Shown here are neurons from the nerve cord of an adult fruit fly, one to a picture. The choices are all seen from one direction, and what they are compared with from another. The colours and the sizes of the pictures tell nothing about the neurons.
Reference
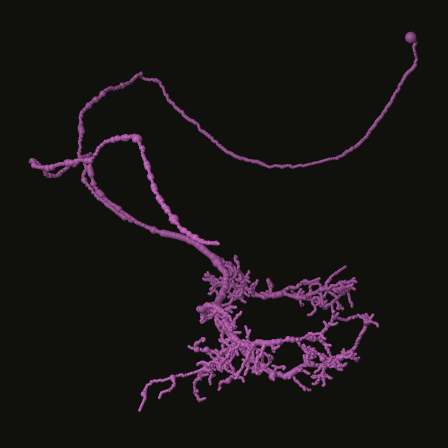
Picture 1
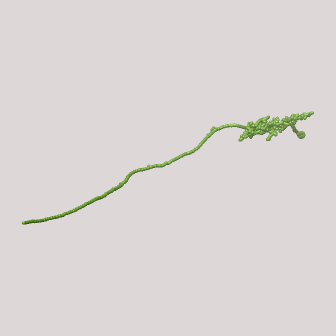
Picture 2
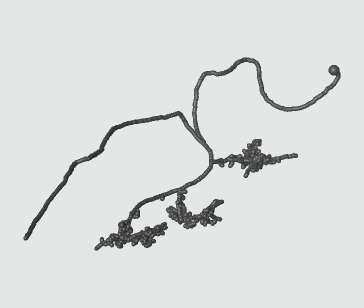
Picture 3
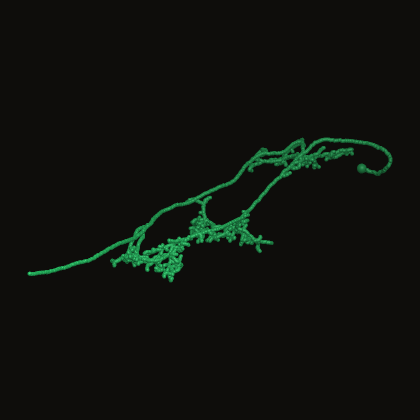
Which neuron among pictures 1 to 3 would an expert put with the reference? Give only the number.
2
